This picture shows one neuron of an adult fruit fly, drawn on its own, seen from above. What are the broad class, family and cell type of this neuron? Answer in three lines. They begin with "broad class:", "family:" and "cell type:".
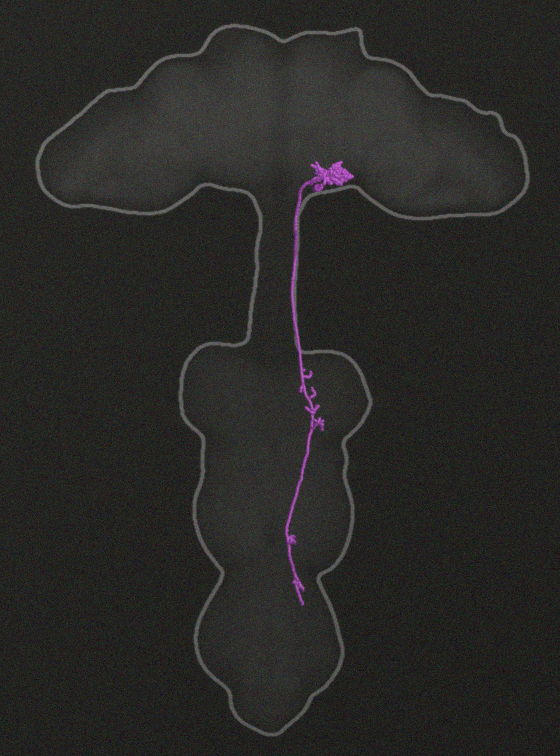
broad class: descending neuron
family: DNp
cell type: DNp15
